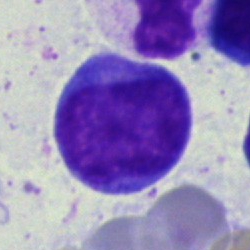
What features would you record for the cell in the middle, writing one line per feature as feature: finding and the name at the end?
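Shape: roughly round, smooth border
Chromatin: fine and finely mottled, no coarse dark clumps
Nuclear stain: deep blue-purple
Granules: none seen
Name: blast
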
